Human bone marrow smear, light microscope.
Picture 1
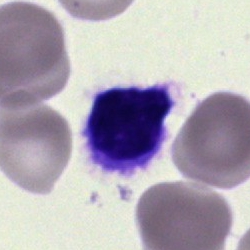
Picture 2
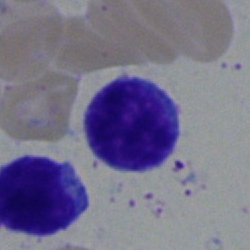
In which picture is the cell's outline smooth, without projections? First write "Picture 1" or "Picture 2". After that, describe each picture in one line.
Picture 2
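Picture 1: The cell edge bears many fine, short projections all around its outline.
Picture 2: The outline of the cell is round and smooth.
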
